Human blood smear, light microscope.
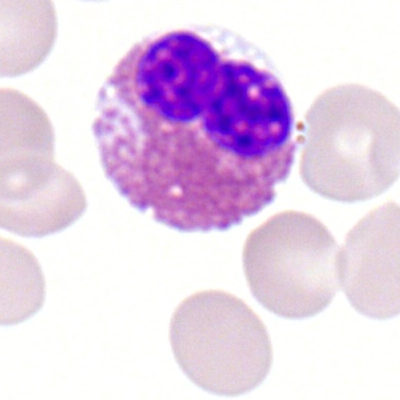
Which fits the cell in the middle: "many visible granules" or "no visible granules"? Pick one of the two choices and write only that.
Many visible granules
